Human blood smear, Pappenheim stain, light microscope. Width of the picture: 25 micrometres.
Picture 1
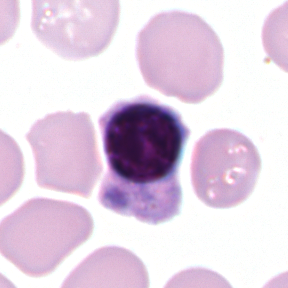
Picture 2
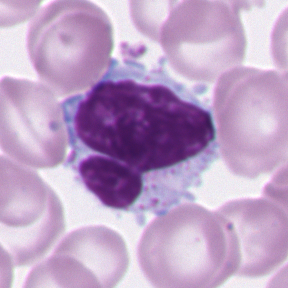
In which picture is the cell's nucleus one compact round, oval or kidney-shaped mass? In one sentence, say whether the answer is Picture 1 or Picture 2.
It is the cell in picture 1 whose nucleus is one compact round, oval or kidney-shaped mass.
